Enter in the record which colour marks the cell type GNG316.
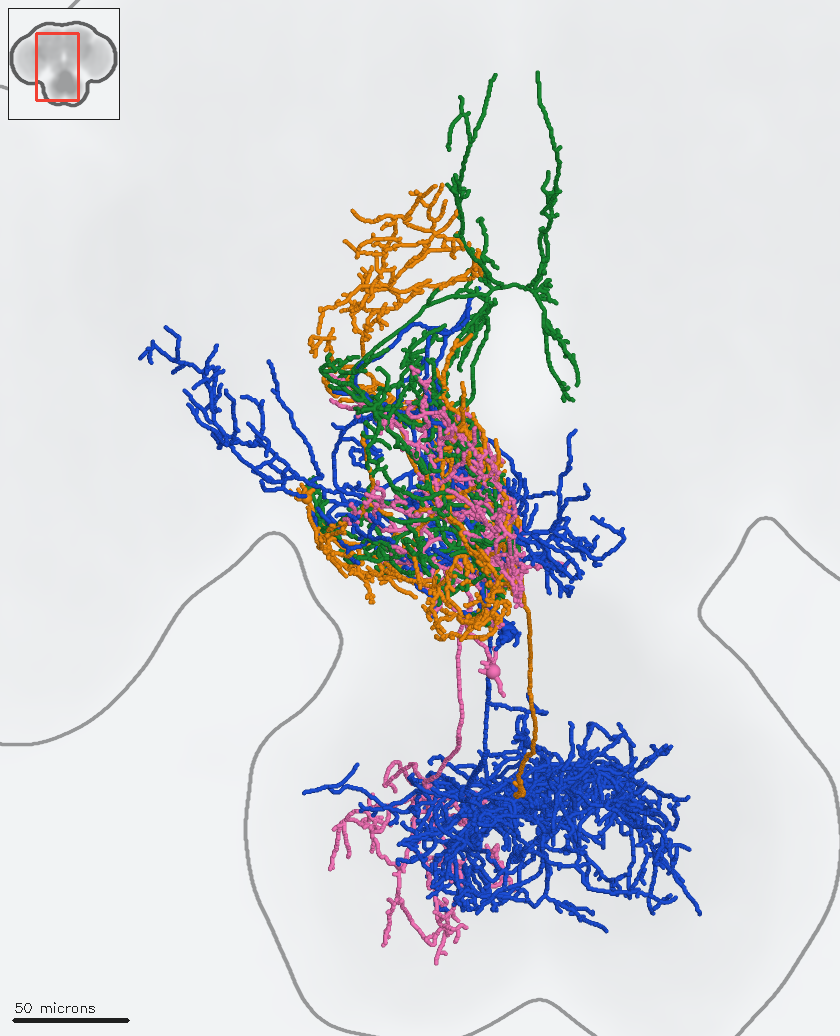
orange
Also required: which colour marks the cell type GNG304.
green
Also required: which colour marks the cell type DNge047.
blue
